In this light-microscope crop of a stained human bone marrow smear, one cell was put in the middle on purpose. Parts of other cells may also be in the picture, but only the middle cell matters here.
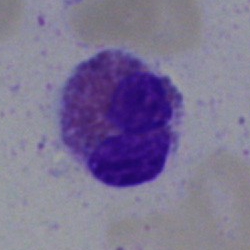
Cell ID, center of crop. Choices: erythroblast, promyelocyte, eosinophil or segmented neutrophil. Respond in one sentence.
Here the cell in the middle is an eosinophil.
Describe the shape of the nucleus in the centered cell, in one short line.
The key feature is a nucleus with multiple lobes.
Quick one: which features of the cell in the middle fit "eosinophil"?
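Nucleus divided into two lobes, stacked one above the other on the right side of the cell.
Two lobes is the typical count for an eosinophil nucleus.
Lobe count therefore fits eosinophil. Cytoplasm lies mostly on the left, pinkish-purple in tint, with granules filling it throughout.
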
